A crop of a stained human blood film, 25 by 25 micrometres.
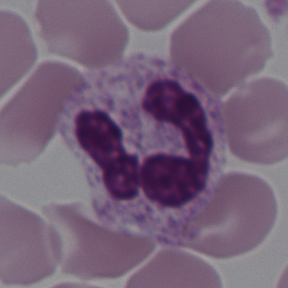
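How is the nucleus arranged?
It is split into separate dark lobes rather than forming one mass.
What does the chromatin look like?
It is dark purple and coarsely clumped.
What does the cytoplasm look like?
It is plentiful and pale pinkish-lilac, with fine small violet granules scattered throughout.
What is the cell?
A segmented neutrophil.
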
